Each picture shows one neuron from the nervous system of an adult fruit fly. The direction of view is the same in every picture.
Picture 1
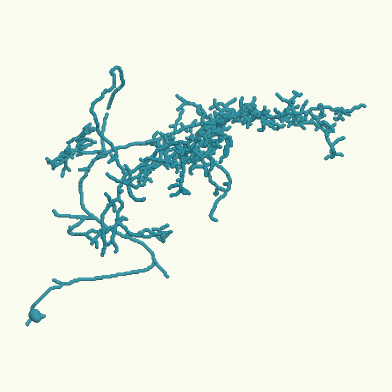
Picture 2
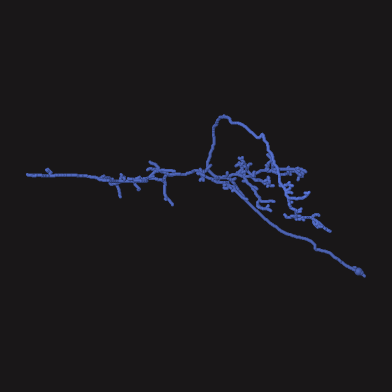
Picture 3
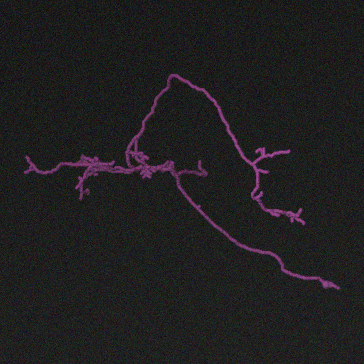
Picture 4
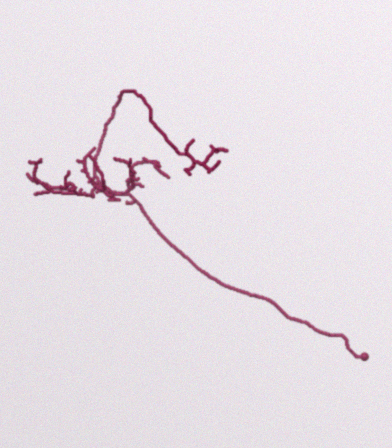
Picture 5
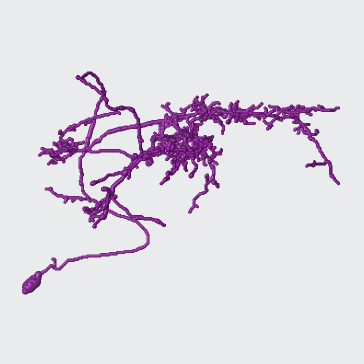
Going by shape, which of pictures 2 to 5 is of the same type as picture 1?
5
